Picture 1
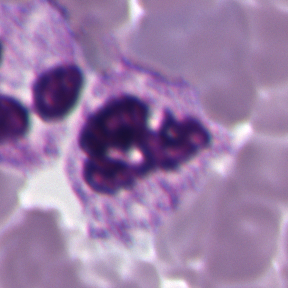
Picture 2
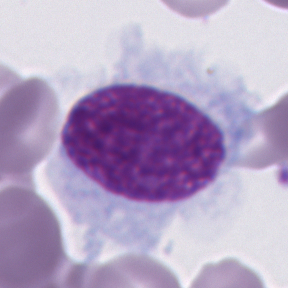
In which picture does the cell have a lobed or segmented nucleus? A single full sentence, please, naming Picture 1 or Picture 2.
Separate lobes make up the nucleus of the cell in Picture 1.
